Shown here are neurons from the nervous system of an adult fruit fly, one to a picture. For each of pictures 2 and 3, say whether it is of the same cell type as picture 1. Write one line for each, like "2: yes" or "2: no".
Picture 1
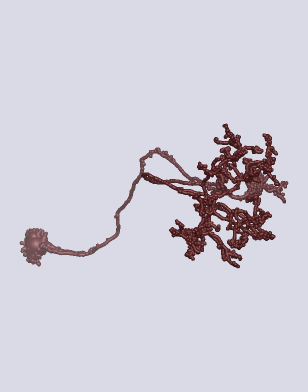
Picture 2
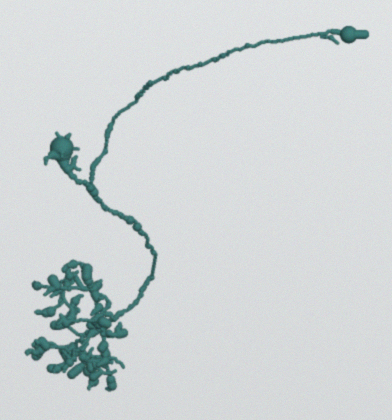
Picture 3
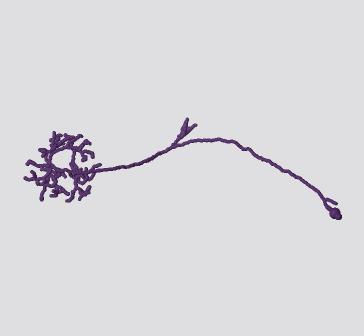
2: yes
3: yes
